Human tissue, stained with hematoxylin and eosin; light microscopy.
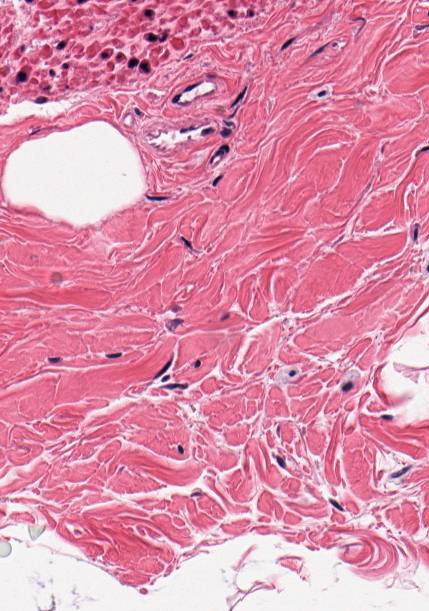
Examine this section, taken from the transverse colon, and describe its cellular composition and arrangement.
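Most of the field is filled by dense collagen bundles that are deeply eosinophilic. These bundles run in irregular, interwoven directions, some cut lengthwise and others across. Between them lie sparse, small, dark, elongated spindle-shaped nuclei. In the top-left corner there is a densely packed group of cells with dark round nuclei.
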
